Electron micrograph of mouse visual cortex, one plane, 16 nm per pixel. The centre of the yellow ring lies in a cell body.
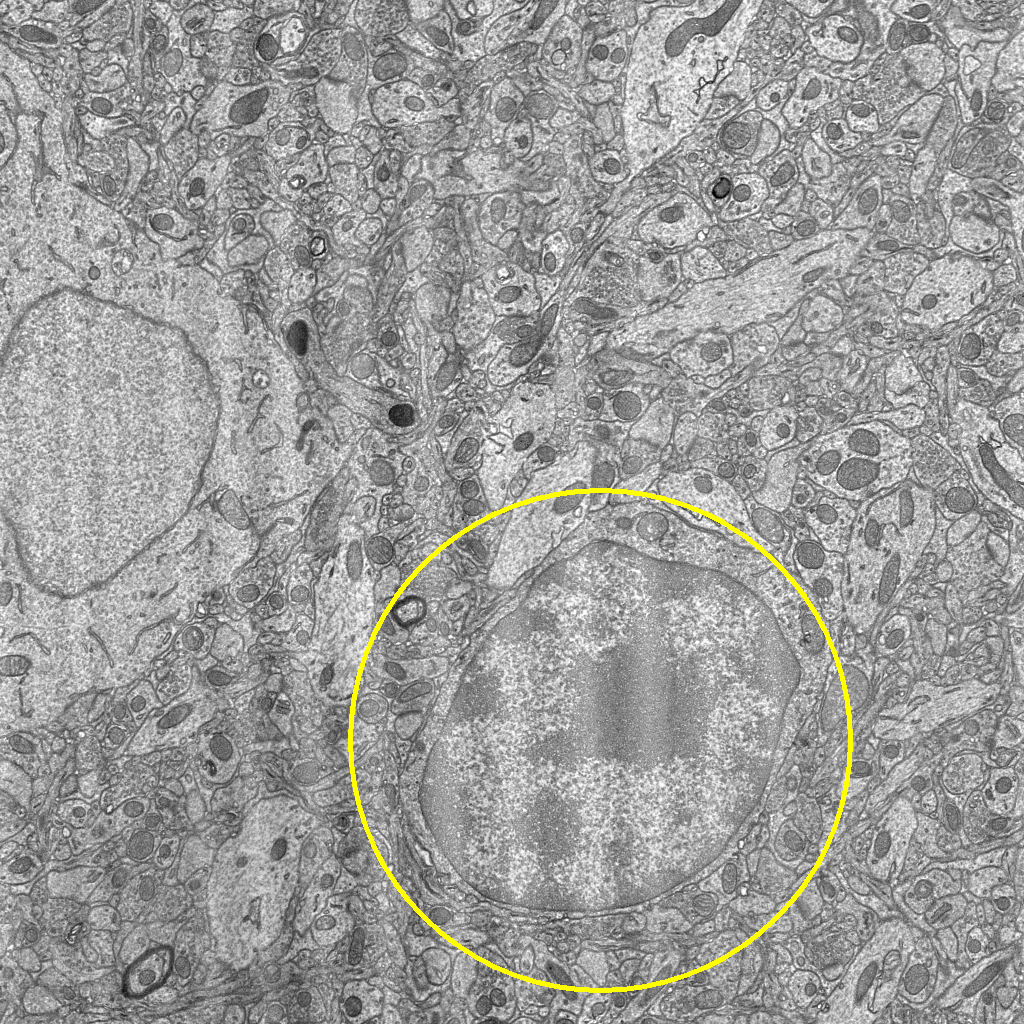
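Oligodendrocyte: marked cell at ring centre, mouse visual cortex, electron micrograph. Nucleus large, roughly round, wholly inside ring. Outline smooth, no deep infoldings. Chromatin patchy, large dark clumps among pale, finely speckled areas. No distinct nucleolus.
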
